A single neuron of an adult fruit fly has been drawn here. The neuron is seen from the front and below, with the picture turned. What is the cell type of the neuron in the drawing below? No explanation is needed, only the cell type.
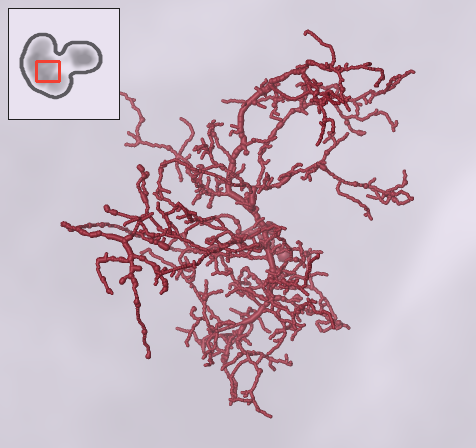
PS230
